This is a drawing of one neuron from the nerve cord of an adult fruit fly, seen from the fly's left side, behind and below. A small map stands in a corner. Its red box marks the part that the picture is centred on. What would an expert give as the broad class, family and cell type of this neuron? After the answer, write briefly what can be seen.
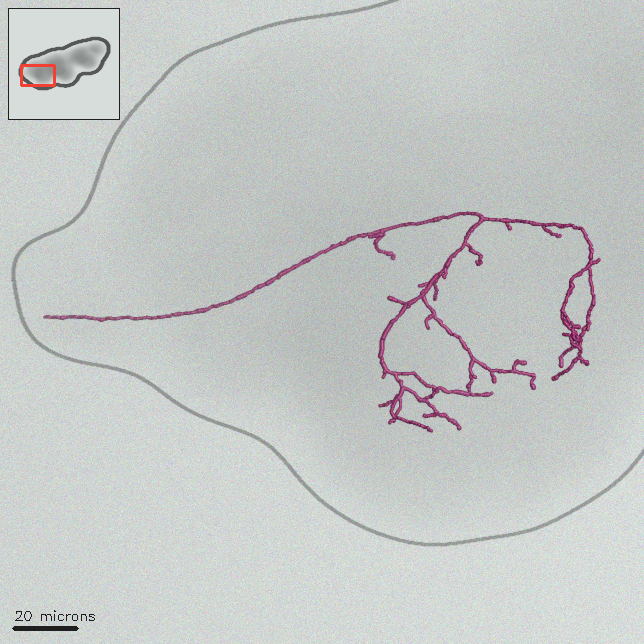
It is a descending neuron. Its family is DNp. It is of cell type DNp56. No cell body is drawn. From left to right in the picture it spans about 180 microns.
